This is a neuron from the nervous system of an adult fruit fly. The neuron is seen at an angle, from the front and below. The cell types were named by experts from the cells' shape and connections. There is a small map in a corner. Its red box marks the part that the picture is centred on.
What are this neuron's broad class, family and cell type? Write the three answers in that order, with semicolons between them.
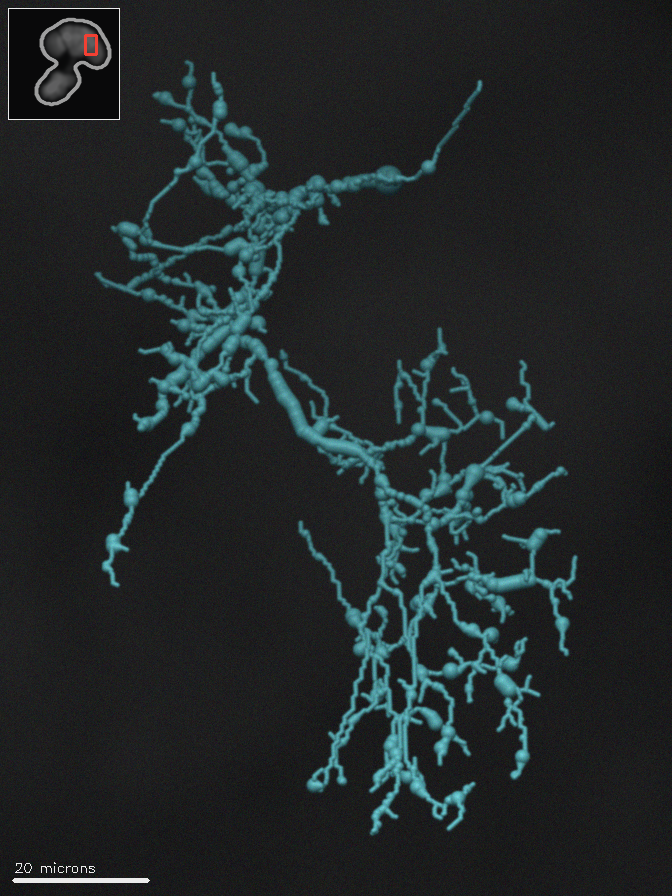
visual projection neuron; hemilineage SLPpl2; LoVP36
